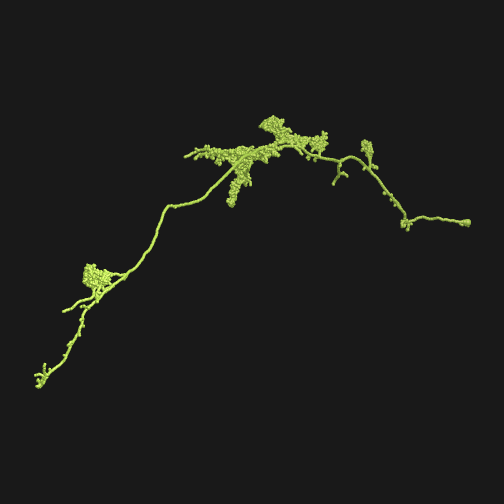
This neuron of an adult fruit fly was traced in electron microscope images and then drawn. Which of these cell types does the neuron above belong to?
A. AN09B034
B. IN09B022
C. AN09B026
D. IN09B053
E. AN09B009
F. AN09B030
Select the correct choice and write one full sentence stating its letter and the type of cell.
The neuron takes the cell type AN09B009, listed as option E.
